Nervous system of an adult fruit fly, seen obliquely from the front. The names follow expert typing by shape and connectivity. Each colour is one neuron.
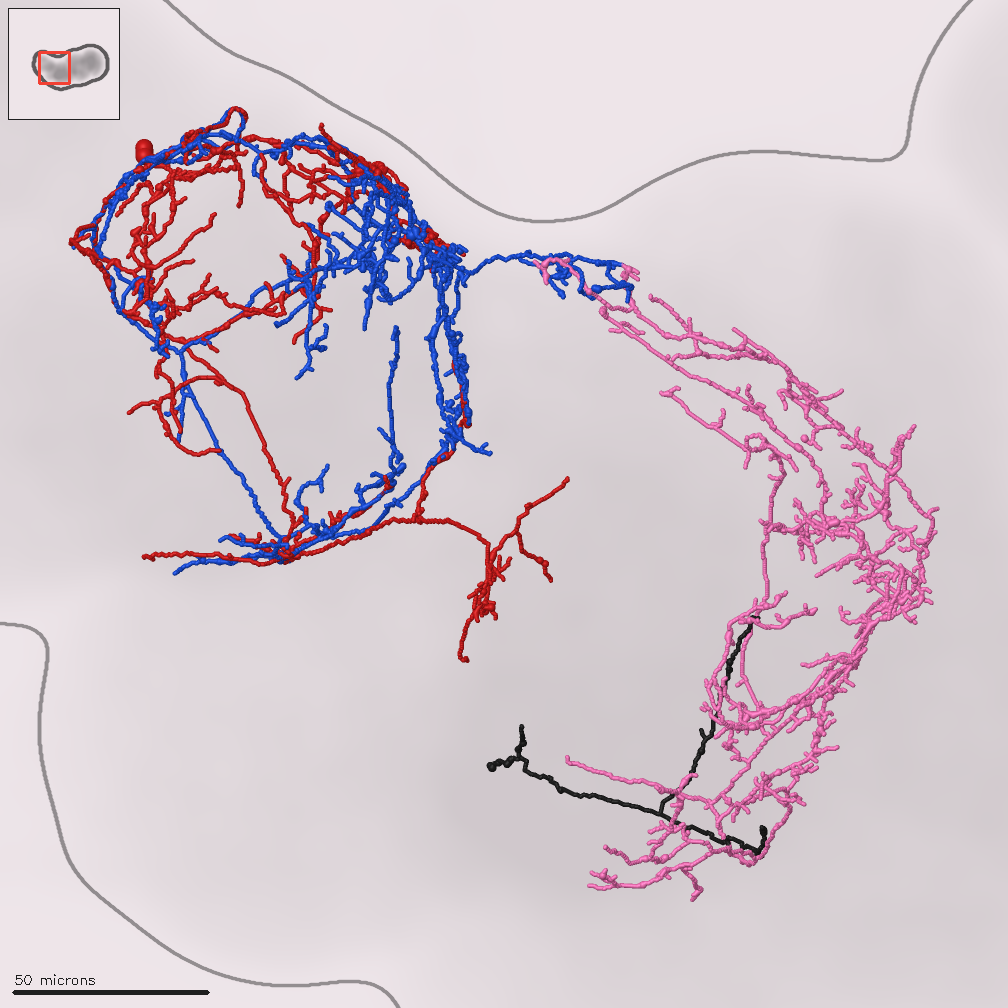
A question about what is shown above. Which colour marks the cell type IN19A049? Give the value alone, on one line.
blue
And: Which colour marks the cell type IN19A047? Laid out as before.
red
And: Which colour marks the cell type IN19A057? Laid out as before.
pink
